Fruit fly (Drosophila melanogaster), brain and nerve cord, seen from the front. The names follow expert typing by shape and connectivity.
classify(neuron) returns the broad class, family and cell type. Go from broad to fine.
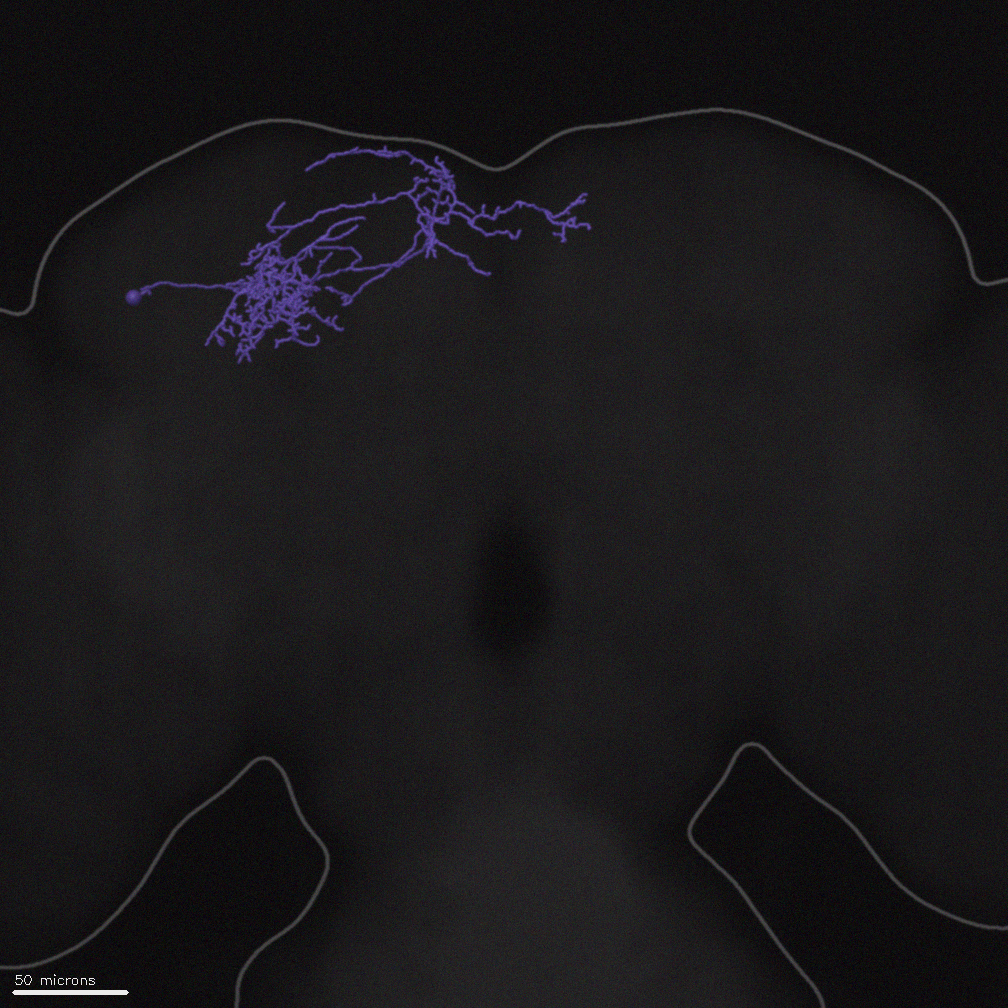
central-brain intrinsic neuron; hemilineage DL1_dorsal; SMP193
